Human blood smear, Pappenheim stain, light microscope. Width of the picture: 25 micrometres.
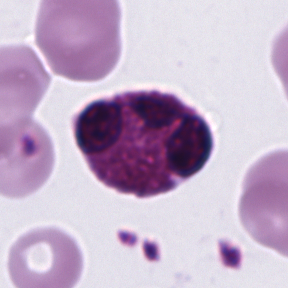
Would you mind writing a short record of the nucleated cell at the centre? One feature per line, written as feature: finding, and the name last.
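Size: about 13 by 10 micrometres
Nucleus: separate lobes lying against the cell edge
Lobes: the two most distinct at the left and right ends
Cytoplasm: reddish-purple, filling the centre between the lobes
Granules: fine, pink-red, dotted through the cytoplasm
Name: eosinophil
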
